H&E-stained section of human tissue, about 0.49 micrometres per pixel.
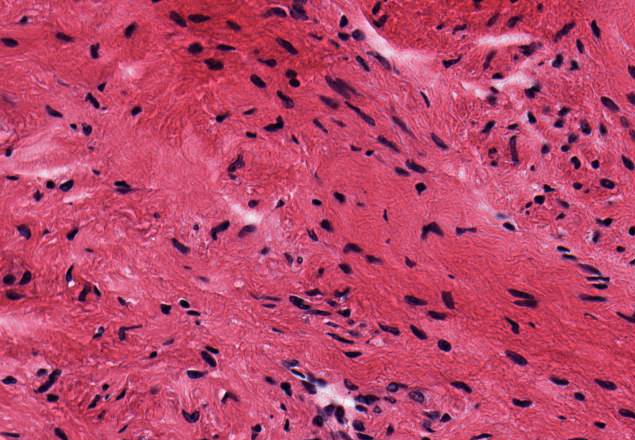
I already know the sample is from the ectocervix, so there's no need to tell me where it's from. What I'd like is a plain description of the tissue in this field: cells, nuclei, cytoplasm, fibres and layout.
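Start with the nuclei: scattered across the whole field, they are elongated, spindle-shaped and darkly stained. Notice that some of them curve or wave rather than running straight. They sit at moderate spacing, each kept apart from the next by pink fibrillar material. Individual cell borders can't be made out; the nuclei are simply embedded in it.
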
